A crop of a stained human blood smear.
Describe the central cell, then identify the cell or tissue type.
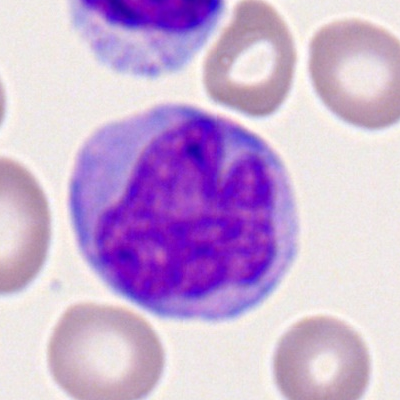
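A deep notch is cut into the upper right edge of the nucleus, which fills most of the cell. The purple chromatin is patchy, broken by many small paler spots. The cytoplasm is pale greyish blue. The cell is a monocyte.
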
